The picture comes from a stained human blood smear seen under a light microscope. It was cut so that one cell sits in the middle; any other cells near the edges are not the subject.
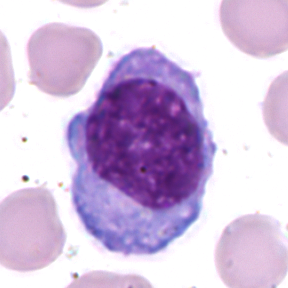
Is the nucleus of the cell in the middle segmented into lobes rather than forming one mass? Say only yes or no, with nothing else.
No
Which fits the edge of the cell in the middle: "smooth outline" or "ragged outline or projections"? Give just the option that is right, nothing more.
Ragged outline or projections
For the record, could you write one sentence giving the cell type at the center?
By type, the central cell of the crop is a plasma cell.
